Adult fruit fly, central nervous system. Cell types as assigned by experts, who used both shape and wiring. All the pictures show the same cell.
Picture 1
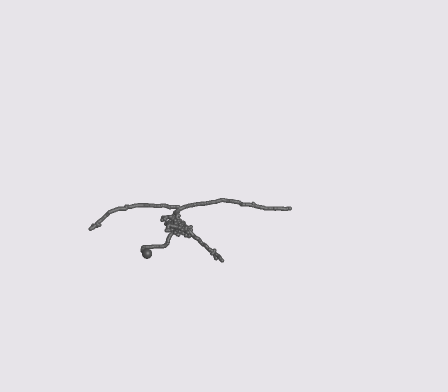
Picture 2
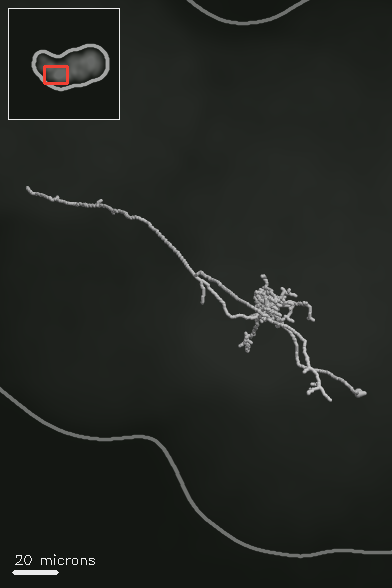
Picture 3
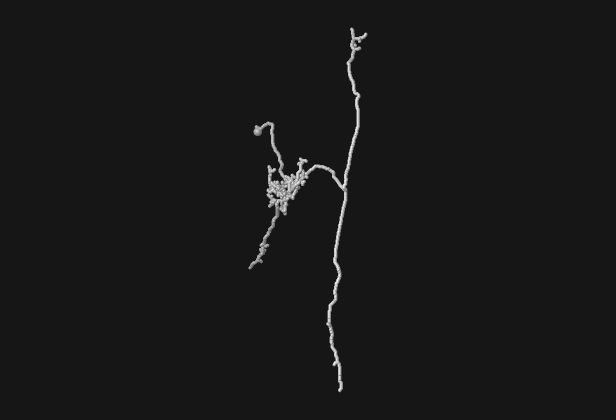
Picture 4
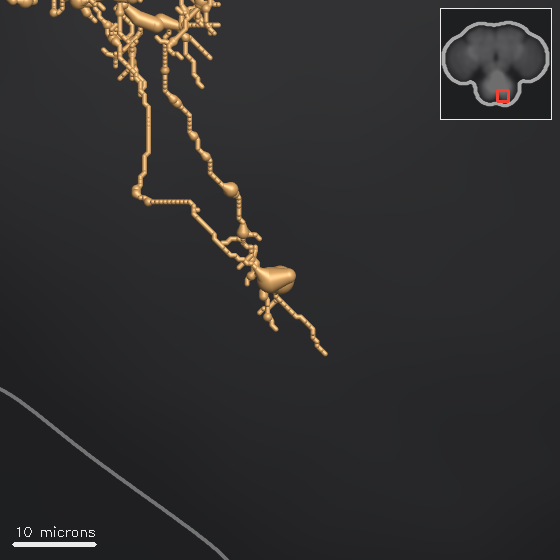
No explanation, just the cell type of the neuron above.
IN10B042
